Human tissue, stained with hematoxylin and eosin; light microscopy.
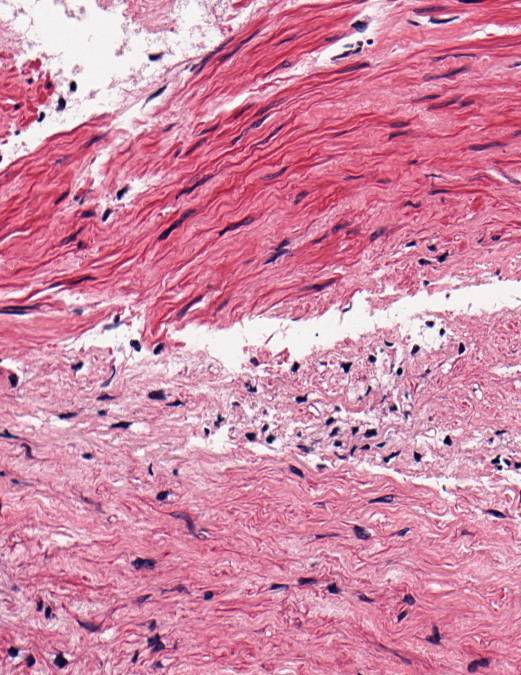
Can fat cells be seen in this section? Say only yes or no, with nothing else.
No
